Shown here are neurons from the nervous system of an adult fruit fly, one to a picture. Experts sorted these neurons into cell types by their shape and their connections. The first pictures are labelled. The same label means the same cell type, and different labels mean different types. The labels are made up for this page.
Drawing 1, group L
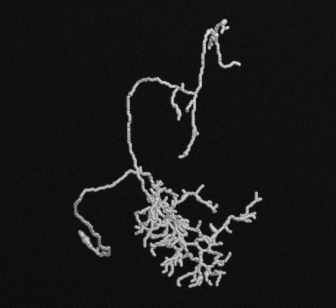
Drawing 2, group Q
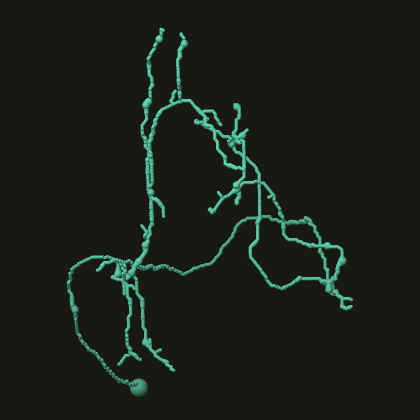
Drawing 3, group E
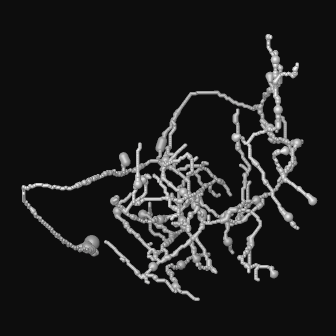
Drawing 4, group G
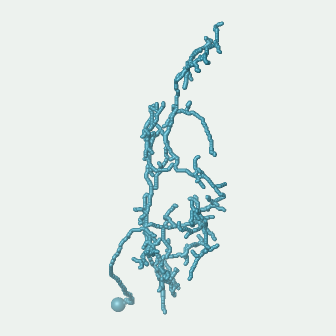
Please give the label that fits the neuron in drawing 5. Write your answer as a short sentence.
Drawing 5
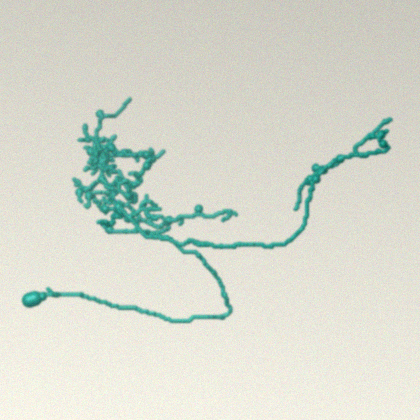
It belongs to group L.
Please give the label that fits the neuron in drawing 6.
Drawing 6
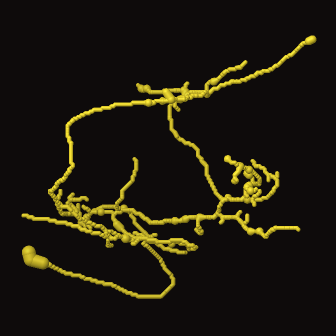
It belongs to group Q.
